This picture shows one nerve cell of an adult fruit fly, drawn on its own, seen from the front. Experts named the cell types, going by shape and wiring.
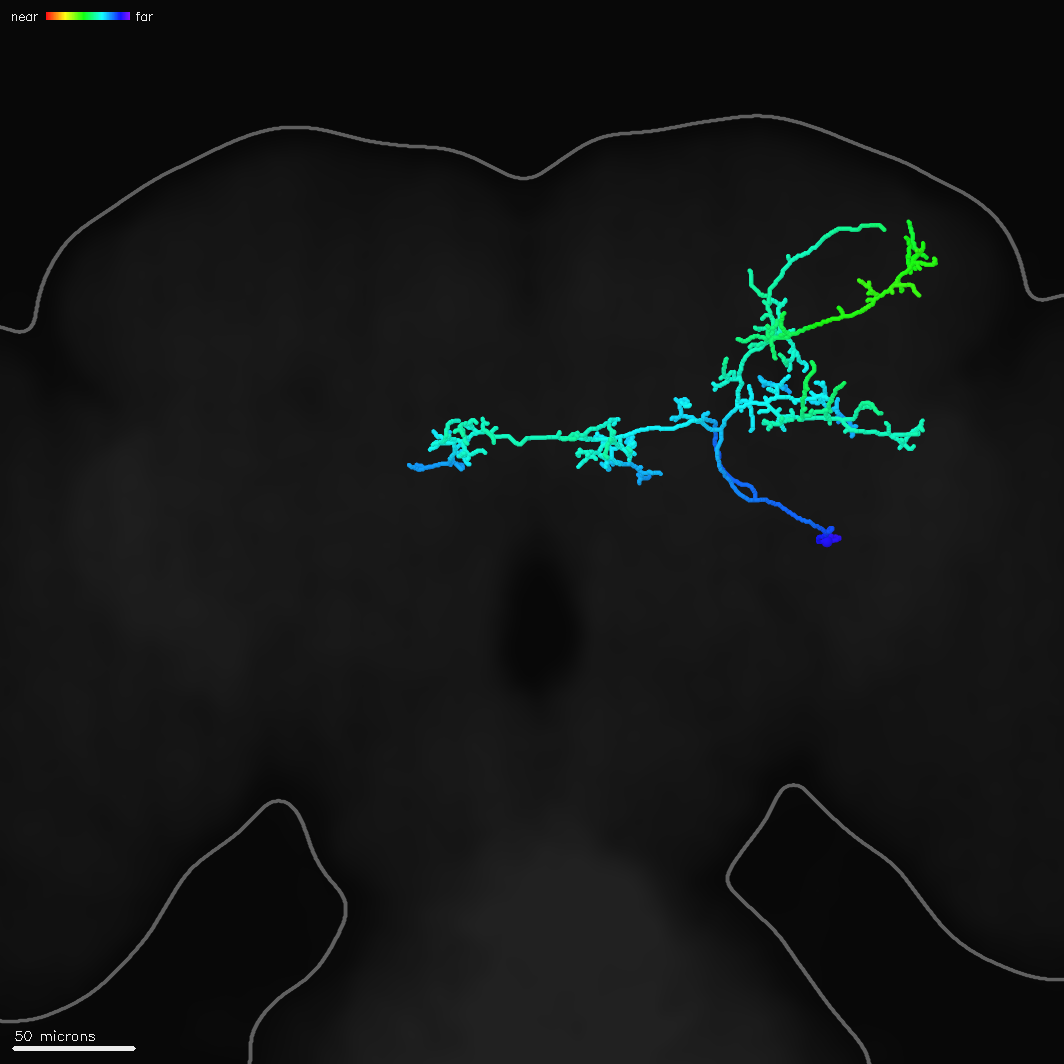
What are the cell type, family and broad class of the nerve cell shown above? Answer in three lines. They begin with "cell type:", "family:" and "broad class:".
cell type: IB059_b
family: hemilineage VPNp&v1_ventral
broad class: central-brain intrinsic neuron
